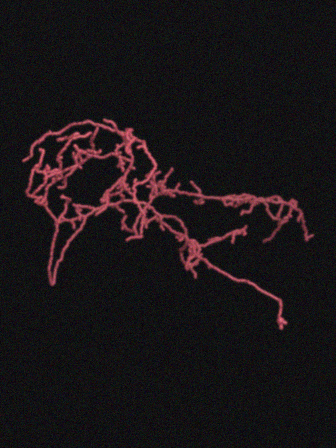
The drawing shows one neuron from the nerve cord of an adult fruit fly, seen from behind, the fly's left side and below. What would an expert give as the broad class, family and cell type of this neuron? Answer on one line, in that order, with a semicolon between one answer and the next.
nerve-cord intrinsic neuron; hemilineage 12B; IN12B045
